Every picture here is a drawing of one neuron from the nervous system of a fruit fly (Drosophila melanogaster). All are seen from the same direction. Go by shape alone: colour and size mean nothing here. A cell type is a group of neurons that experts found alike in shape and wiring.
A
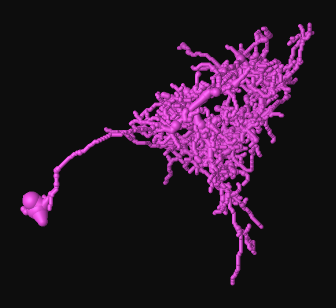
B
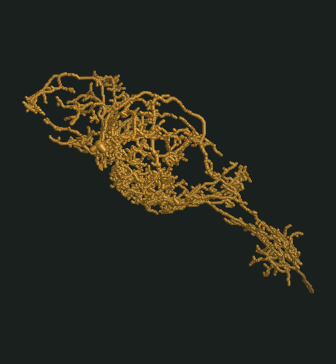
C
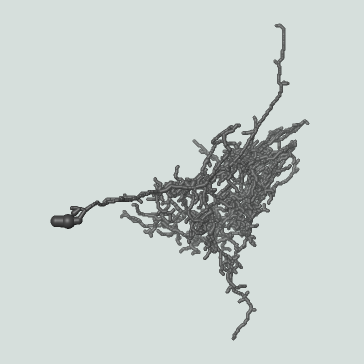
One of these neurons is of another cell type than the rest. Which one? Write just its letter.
B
